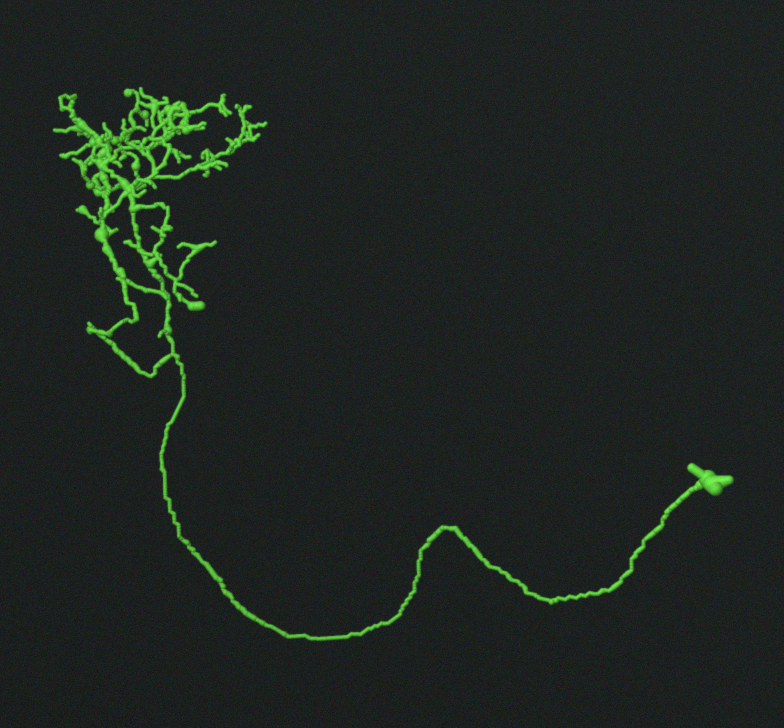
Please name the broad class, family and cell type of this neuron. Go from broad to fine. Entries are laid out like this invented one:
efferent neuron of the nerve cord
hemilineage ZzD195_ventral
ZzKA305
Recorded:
central-brain intrinsic neuron
hemilineage SLPal1
SLP024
